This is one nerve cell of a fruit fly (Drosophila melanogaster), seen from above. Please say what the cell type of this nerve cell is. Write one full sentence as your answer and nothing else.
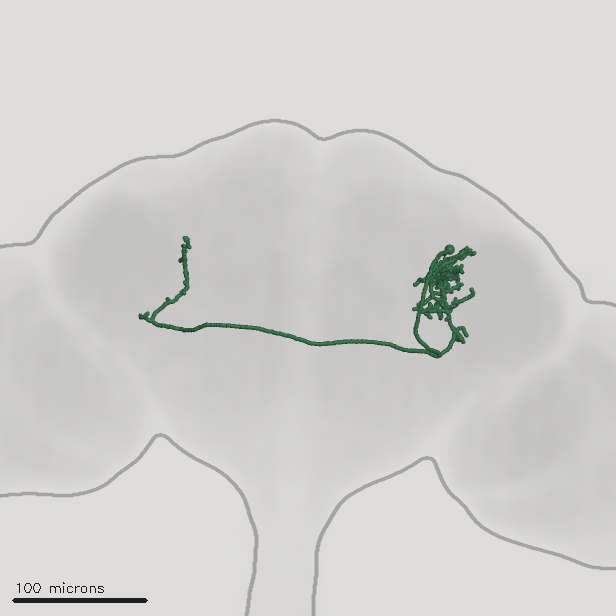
It is CB4162 that names the cell type of this nerve cell.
